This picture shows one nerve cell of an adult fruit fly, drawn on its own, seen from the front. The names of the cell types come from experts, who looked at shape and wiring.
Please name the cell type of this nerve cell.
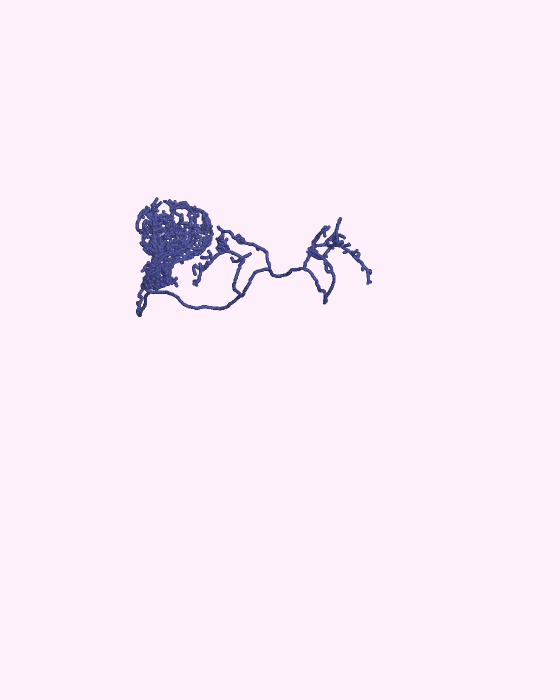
MBON22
